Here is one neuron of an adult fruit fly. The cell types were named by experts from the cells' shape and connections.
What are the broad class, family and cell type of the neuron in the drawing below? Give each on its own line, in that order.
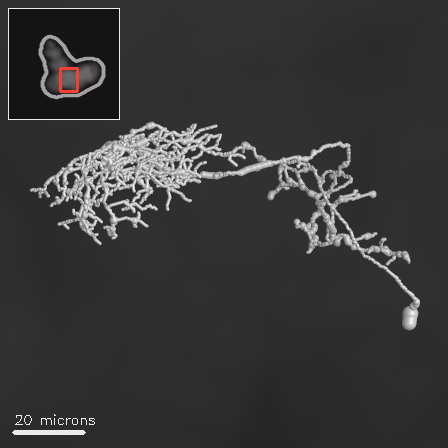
central-brain intrinsic neuron
hemilineage CREa2_ventral
AOTU016_b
